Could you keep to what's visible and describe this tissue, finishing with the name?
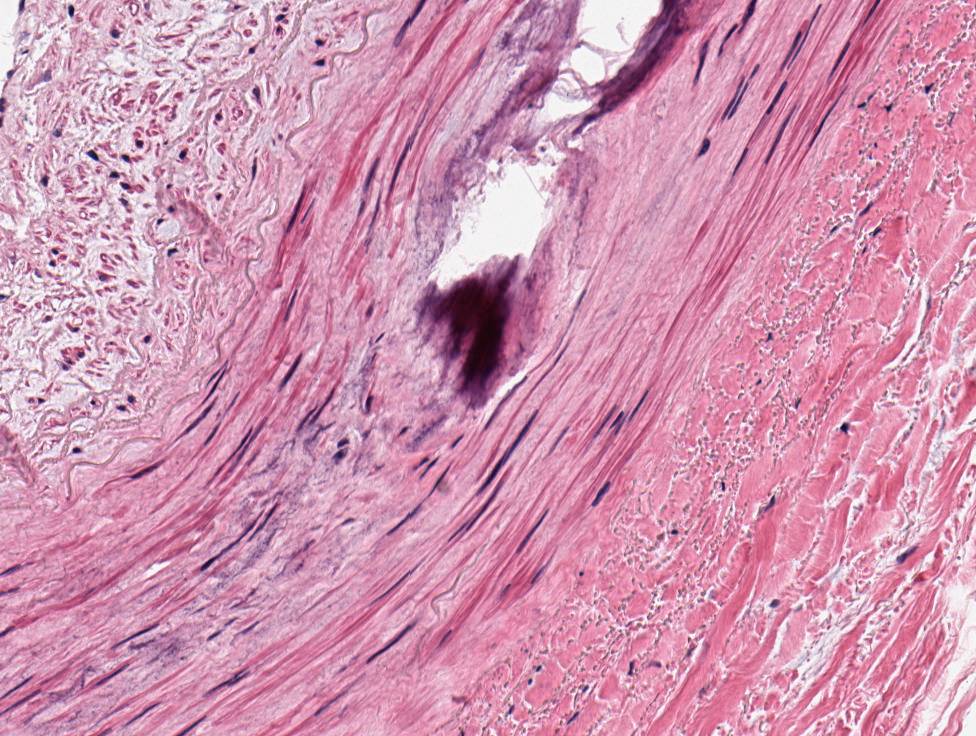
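A broad band of parallel eosinophilic fibres curves diagonally from lower left to upper right. Its nuclei are dark, slender, spindle-shaped and parallel to the fibres. Faint granular bluish-grey staining lies among the fibres left of and below the dark deposit. Upper left: looser, paler tissue with wavy fibres and scattered small nuclei. This is tibial artery.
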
